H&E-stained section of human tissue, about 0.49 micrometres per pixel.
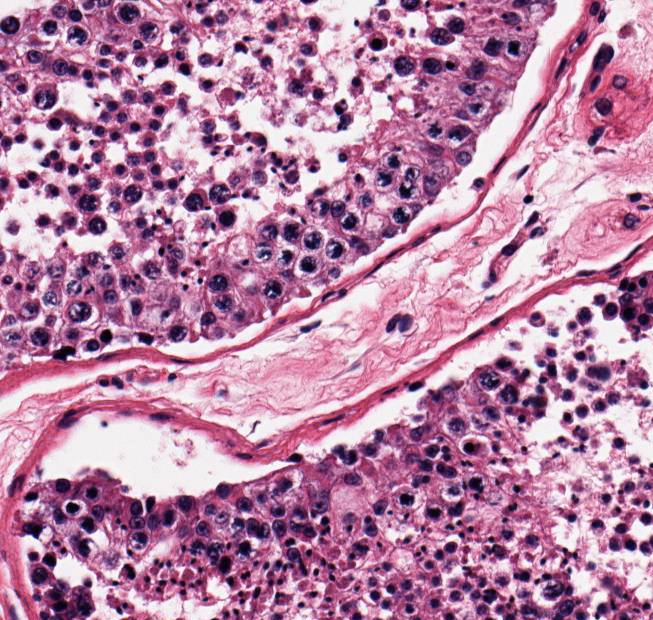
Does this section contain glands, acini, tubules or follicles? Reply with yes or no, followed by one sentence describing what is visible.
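Yes. Two tubule profiles packed with cells fill the upper left and lower right of the field, separated by a band of connective tissue running diagonally from lower left to upper right.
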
